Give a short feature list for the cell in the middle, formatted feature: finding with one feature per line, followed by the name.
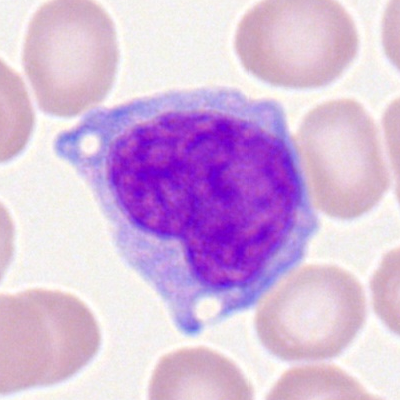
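Cytoplasmic projections: pointed, at upper left and at bottom
Nuclear shape: kidney-like, notched on lower-left side
Vacuoles: two, small, clear, round, near cell edge
Nuclear position: toward right, wider cytoplasmic rim on left
Cell type: monocyte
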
